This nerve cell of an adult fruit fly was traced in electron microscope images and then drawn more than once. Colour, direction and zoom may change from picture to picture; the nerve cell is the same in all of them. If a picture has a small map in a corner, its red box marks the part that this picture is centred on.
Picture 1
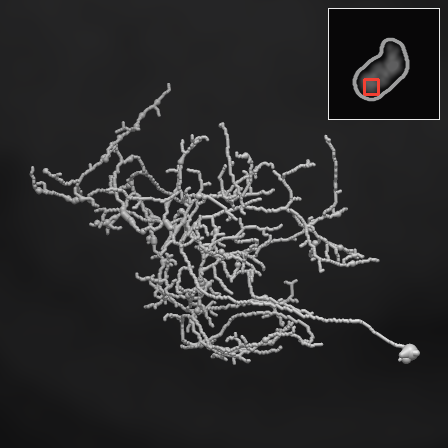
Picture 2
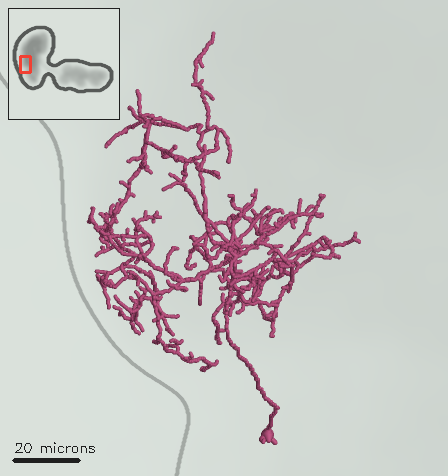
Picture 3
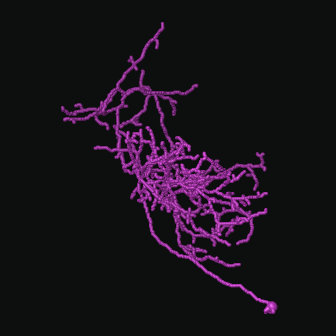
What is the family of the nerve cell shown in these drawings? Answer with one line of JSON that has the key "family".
{"family": "hemilineage VLPl&p2_lateral"}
